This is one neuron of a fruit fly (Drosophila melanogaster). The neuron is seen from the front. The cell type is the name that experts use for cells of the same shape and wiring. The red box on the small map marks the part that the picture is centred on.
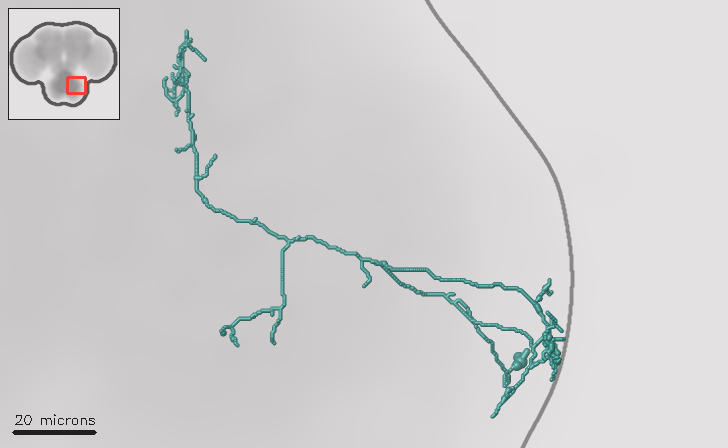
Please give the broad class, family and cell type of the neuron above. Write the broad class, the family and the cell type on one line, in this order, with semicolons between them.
nerve-cord intrinsic neuron; hemilineage 21A; IN21A103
